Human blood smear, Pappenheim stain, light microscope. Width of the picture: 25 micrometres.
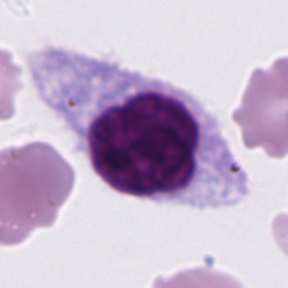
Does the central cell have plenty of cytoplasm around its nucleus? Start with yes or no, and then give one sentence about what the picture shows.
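Yes. The cytoplasm is abundant and pale greyish-blue.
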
